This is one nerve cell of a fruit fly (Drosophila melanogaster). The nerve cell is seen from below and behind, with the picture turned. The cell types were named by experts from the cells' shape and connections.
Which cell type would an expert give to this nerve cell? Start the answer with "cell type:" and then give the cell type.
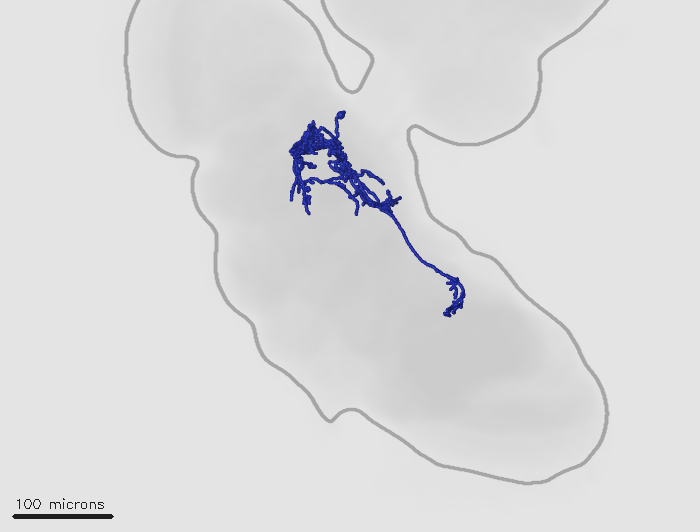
cell type: PLP196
